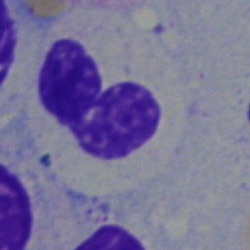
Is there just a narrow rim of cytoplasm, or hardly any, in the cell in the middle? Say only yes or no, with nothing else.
No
